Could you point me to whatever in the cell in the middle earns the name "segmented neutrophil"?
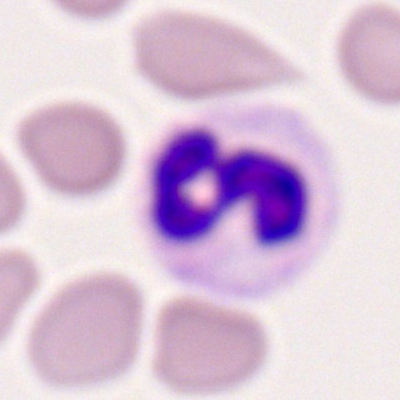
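It's a segmented neutrophil, and what's plainly there is a round, smooth outline, dense dark purple chromatin and pale pinkish lilac cytoplasm. On the left, the nucleus curls around a small pale pink spot.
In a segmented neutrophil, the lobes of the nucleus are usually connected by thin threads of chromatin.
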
